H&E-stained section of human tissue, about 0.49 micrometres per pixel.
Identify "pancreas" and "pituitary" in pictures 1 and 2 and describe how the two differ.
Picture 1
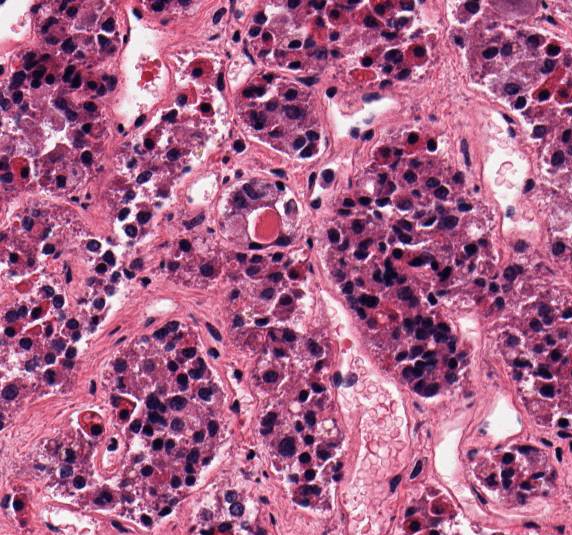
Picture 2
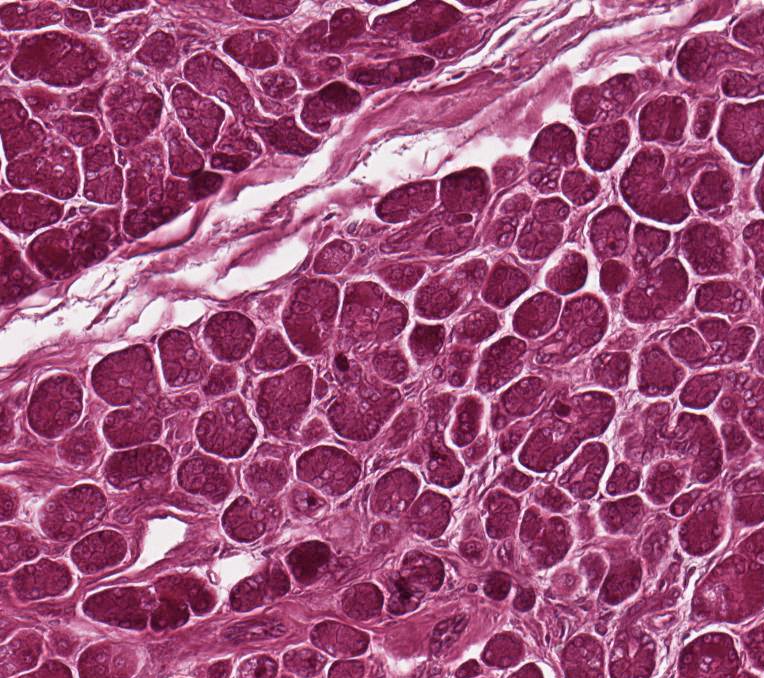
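Picture 1 shows the pituitary; picture 2 shows the pancreas. In picture 1, cells lie in rounded nests separated by thin fibrous septa throughout the field.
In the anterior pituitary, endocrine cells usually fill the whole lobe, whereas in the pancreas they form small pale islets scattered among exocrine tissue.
Its nuclei are mostly round, dark and fairly uniform, and the septa are pale pink strands with a few elongated nuclei. A single round, glassy, bright pink globule lies near the centre. Picture 2 instead consists of closely packed small rounded acini separated by thin clefts, without any visible open central lumen. Its acinar cells have deeply stained purple-red cytoplasm and round nuclei placed toward the outer edge of each acinus.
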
